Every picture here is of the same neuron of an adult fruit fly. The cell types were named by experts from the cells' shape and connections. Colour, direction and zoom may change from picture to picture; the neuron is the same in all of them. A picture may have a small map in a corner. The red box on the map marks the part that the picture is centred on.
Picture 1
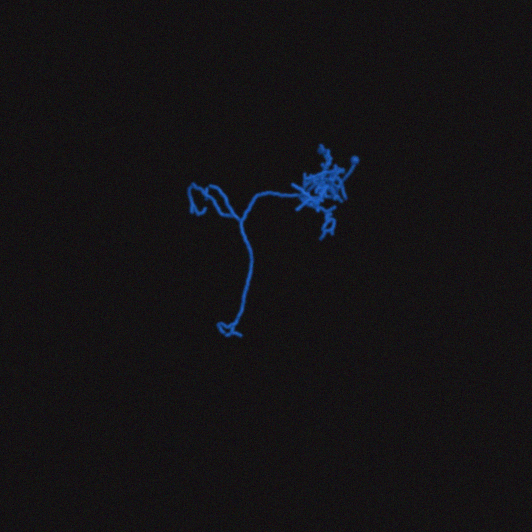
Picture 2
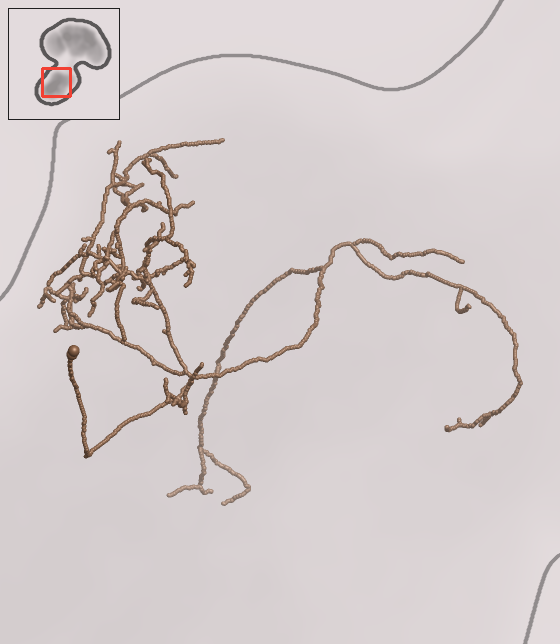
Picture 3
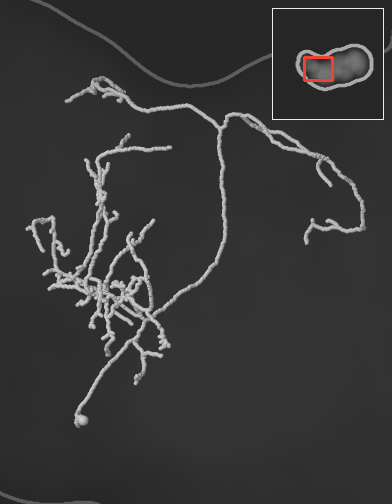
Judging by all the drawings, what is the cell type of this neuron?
IN08B104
